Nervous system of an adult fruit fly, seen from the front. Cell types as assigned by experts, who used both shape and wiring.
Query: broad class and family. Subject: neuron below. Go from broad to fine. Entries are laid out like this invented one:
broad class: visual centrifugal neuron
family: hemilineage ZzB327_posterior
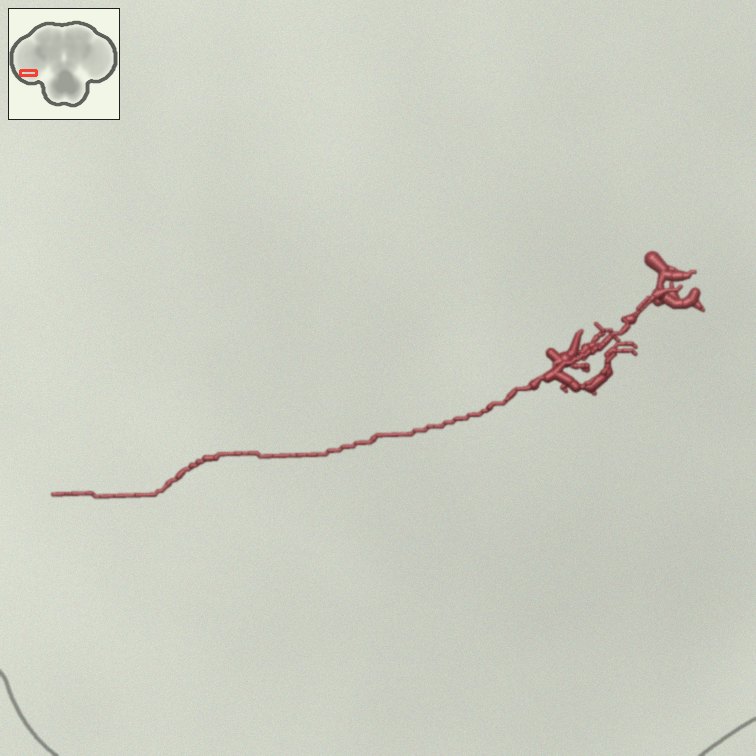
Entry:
broad class: optic-lobe intrinsic neuron
family: L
